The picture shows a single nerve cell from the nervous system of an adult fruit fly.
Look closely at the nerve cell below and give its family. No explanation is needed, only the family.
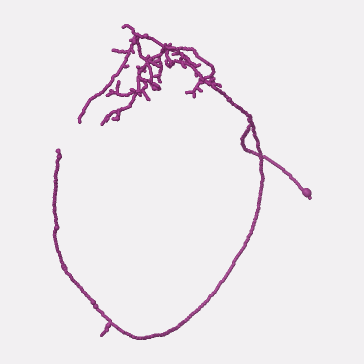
hemilineage SLPa&l1_lateral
